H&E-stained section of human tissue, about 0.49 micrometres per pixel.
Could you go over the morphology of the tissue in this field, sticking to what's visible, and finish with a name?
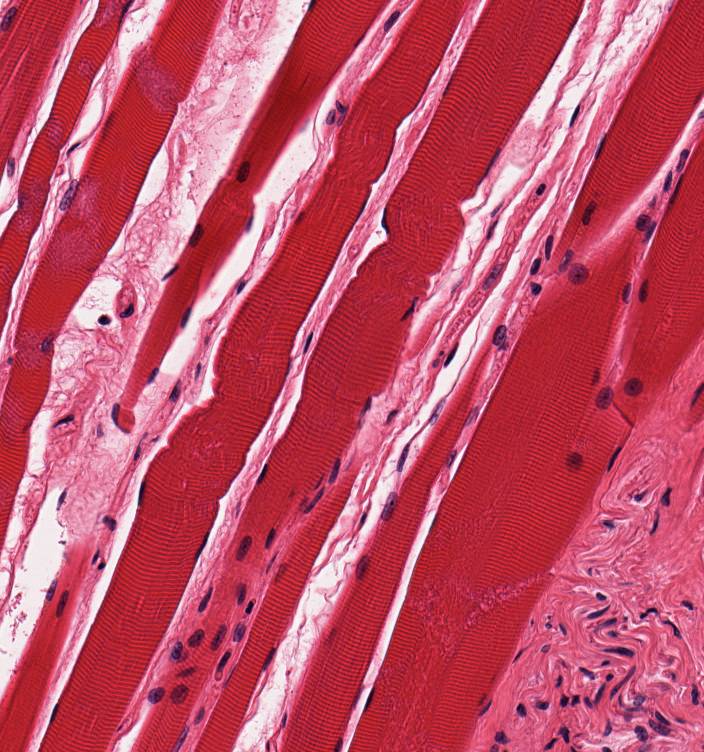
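Look first at the nuclei: they sit at the edges of the fibres, not in the centres. Each is a dark, elongated oval lying parallel to the fibre length. The fibres are unbranched and run side by side without joining. This is skeletal muscle.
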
